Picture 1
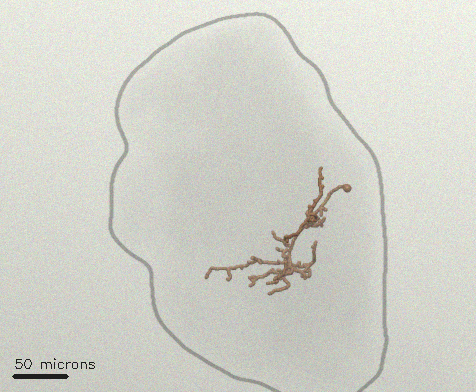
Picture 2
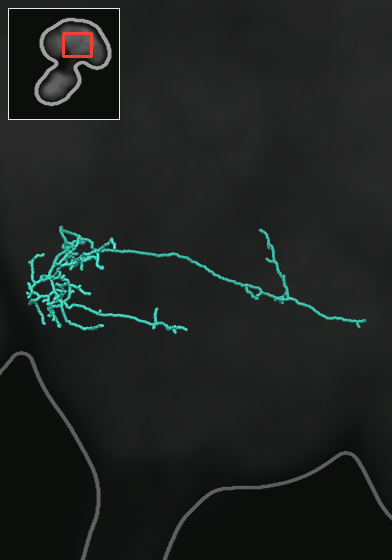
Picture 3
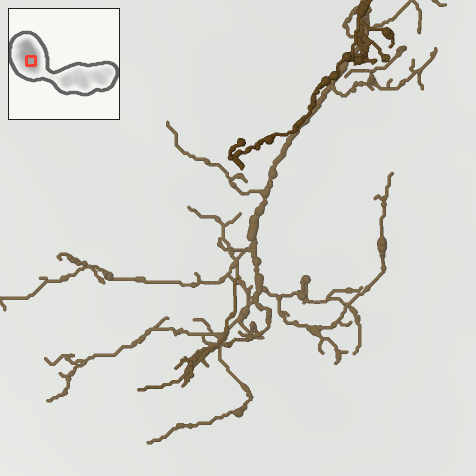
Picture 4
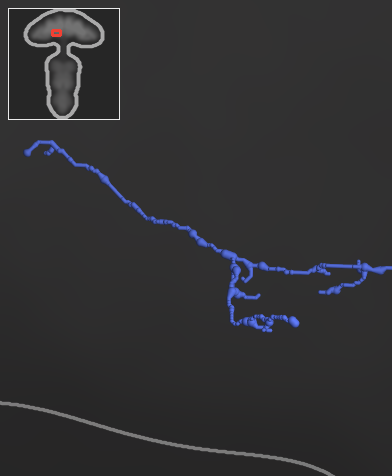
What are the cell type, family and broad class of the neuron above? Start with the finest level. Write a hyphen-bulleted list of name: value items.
- cell type: CB4228
- family: hemilineage DM4_ventral
- broad class: central-brain intrinsic neuron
